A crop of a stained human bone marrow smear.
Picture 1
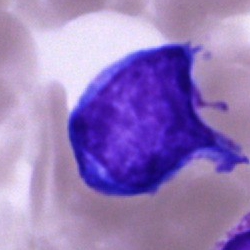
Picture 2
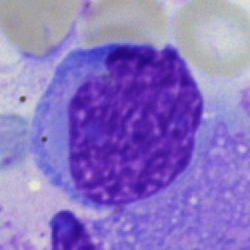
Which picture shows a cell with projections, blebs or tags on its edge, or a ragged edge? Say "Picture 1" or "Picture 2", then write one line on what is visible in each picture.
Picture 1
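What picture 1 shows: Thin ragged projections extend from the right side of the cell.
What picture 2 shows: The cell outline is rounded and smooth.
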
